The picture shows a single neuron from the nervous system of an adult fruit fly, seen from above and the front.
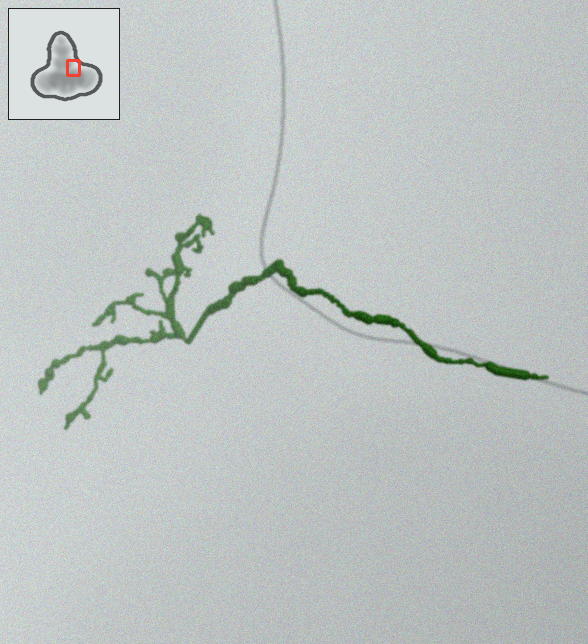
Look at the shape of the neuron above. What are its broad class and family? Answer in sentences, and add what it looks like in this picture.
Its broad class is sensory neuron entering the nerve cord. Its family is called class mechanosensory tactile. No cell body is drawn. In this view it is wider than it is tall.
